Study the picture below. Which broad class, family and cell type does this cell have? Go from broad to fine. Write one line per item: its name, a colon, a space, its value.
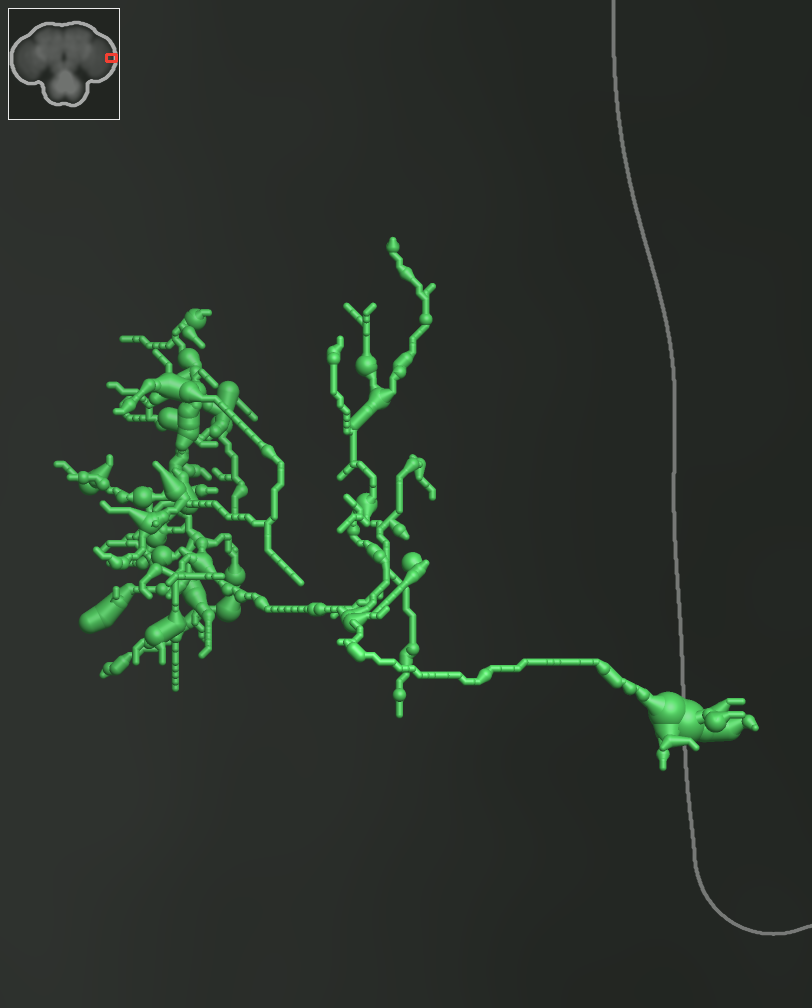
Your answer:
broad class: optic-lobe intrinsic neuron
family: Dm
cell type: Dm10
